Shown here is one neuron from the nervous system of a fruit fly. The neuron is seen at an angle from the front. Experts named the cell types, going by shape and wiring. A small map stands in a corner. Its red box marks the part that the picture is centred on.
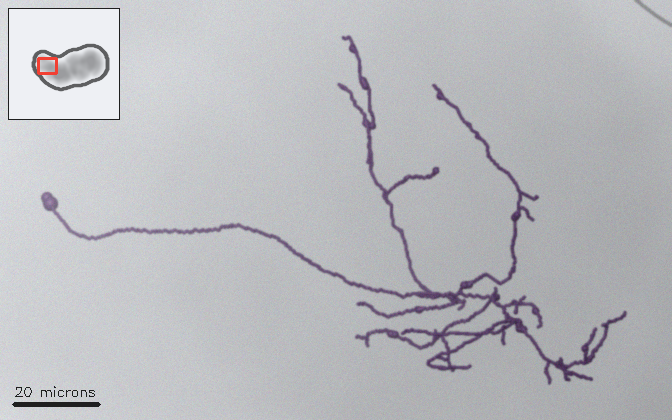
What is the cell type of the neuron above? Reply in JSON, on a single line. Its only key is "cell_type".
{"cell_type": "IN05B091"}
